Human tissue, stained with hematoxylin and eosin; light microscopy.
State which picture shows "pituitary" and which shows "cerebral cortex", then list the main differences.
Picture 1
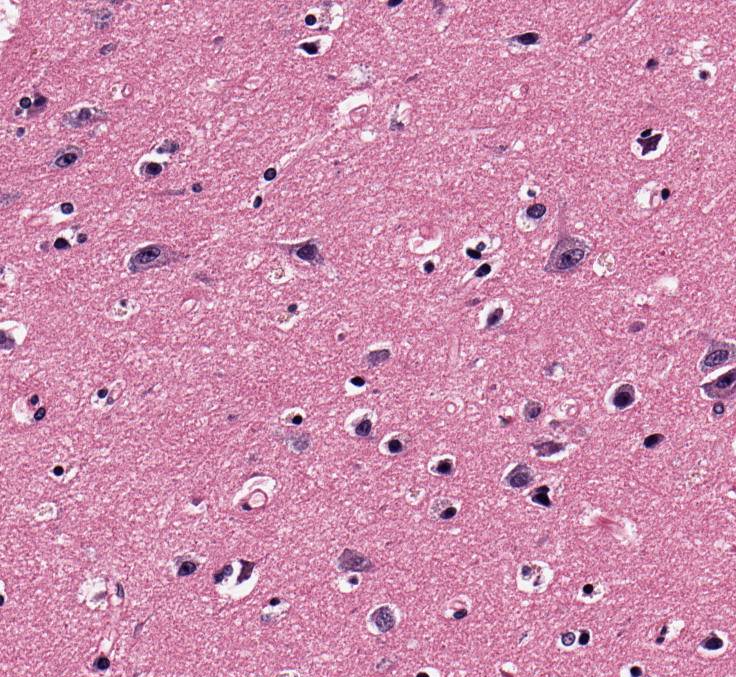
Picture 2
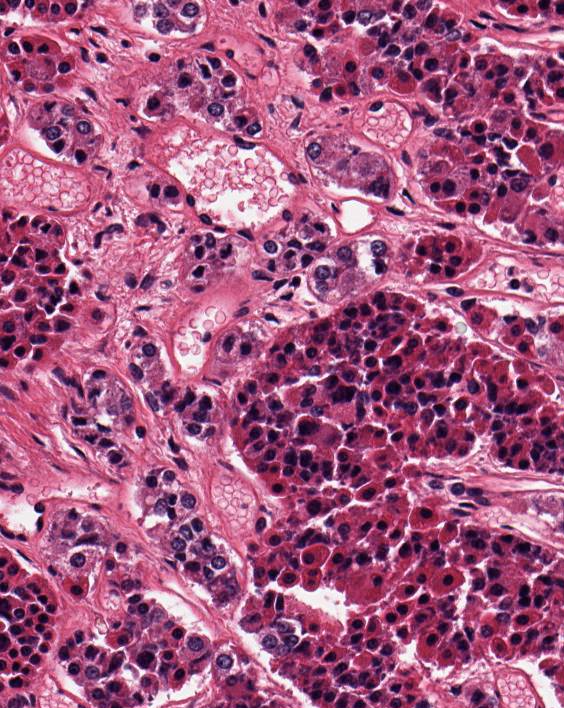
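Picture 1 shows cerebral cortex and picture 2 shows pituitary. In the cortex, cells are scattered singly through a fine, pink, finely vacuolated fibrillary matrix, with no epithelium, glands or lumens. In the pituitary, cells gather in rounded nests and clusters parted by thin strands of pink connective tissue, which are more abundant on the left. The cortex holds a few large triangular neurons with purplish cytoplasm, at the left edge of the middle and in the upper right, far outnumbered by small, dense, dark round glial nuclei spread evenly.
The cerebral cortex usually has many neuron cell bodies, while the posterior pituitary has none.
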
